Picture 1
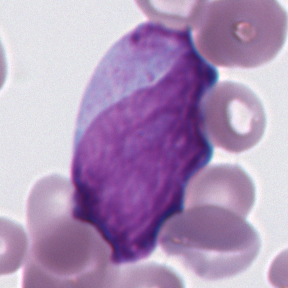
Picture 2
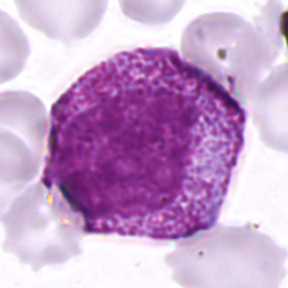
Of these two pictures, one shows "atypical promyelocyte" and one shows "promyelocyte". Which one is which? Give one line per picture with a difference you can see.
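Picture 1 shows an atypical promyelocyte: The cytoplasm shows no visible granules.
Picture 2 shows a promyelocyte: Fine reddish-purple granules are densely scattered through the cytoplasm.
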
